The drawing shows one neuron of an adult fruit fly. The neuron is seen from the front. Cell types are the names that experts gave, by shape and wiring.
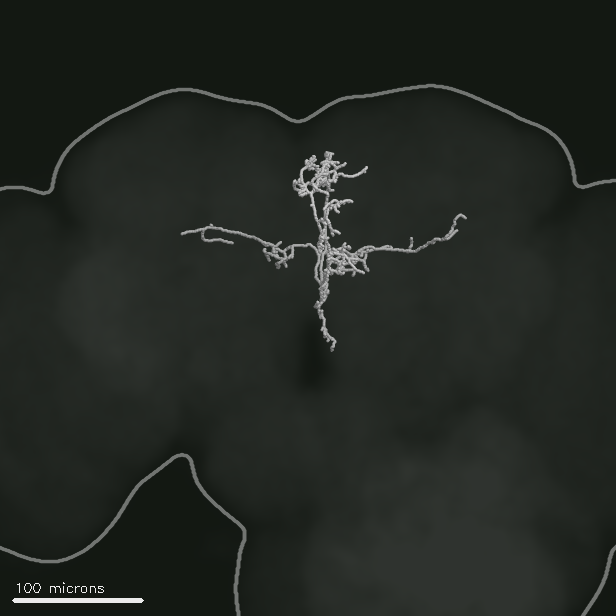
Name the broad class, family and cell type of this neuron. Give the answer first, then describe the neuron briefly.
This is a central-brain intrinsic neuron. Its family is hemilineage DM1_antero_dorsal. Its cell type is SMP713m. From left to right in the picture it spans about 200 microns. In this view it is wider than it is tall.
